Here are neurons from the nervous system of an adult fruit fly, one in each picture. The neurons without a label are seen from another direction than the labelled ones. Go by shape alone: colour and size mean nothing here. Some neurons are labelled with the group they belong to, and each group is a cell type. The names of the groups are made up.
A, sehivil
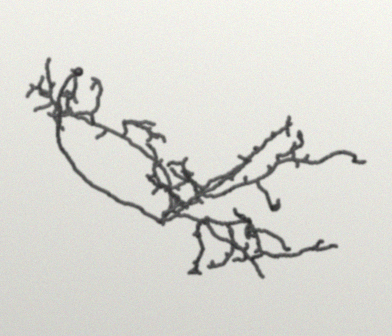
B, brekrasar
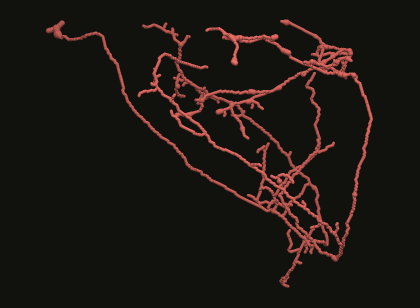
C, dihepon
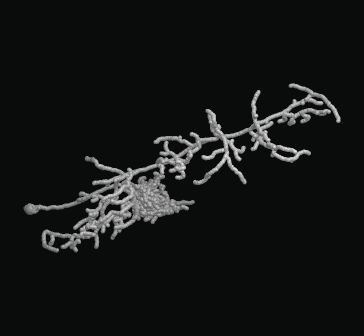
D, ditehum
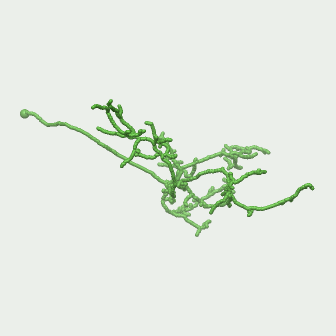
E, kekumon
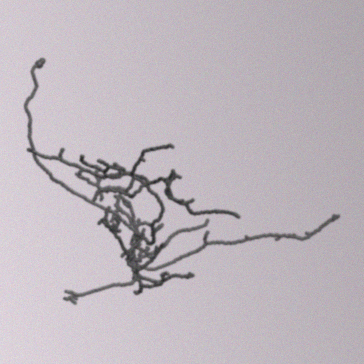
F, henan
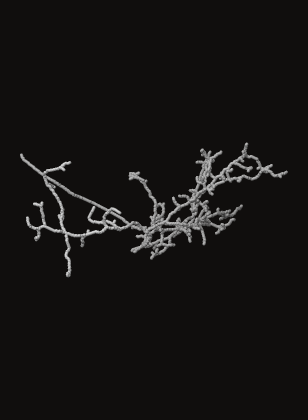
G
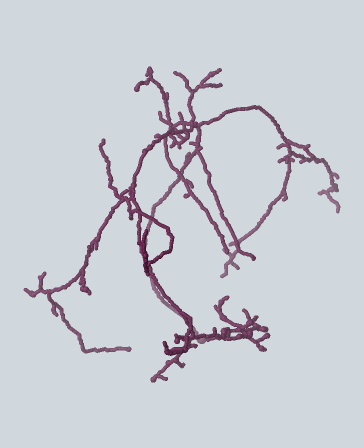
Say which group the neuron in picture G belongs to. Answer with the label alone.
brekrasar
